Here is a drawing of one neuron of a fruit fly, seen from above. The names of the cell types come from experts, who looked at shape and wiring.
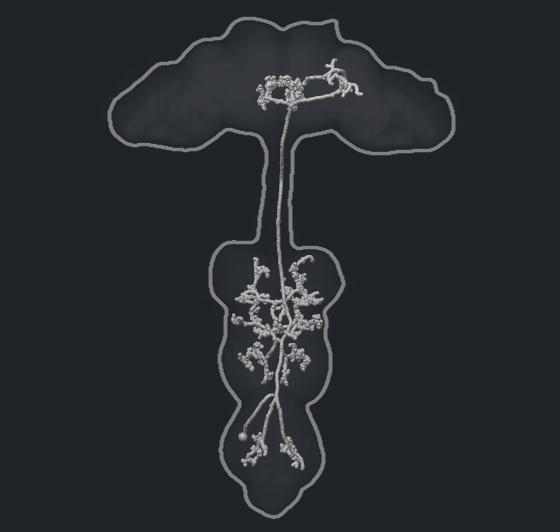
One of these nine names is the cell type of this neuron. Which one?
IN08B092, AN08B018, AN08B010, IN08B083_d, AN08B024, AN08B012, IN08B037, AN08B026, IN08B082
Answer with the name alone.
AN08B012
